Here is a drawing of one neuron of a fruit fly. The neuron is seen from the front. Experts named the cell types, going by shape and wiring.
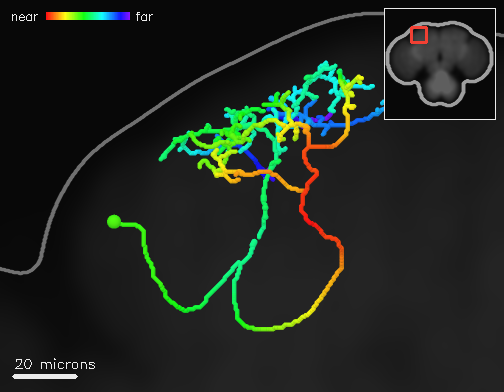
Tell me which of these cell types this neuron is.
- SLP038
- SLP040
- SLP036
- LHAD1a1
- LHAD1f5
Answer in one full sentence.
The cell type SLP040 includes this neuron.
